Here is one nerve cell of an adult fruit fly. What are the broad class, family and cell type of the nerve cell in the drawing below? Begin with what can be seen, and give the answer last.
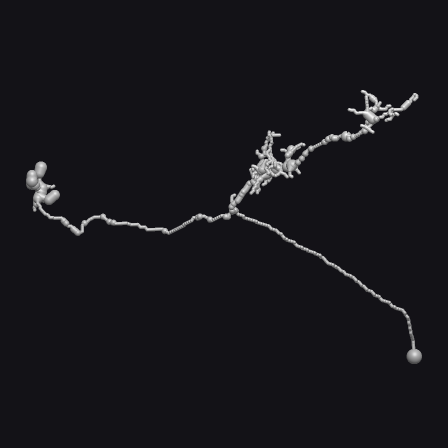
The cell body is at the lower right of the picture. Dozens of branch ends can be seen. It is an optic-lobe intrinsic neuron. The family is T. The cell type is T2a.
